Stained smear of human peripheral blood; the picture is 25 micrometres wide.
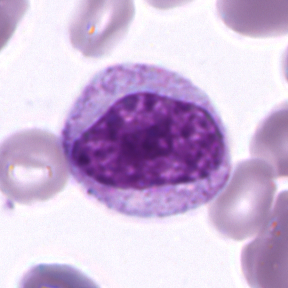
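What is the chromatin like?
Dark purple and coarsely clumped, with paler gaps between the clumps.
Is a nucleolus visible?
No distinct nucleolus can be seen.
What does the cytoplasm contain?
Fine pinkish-purple granules scattered through it, and no clear vacuoles.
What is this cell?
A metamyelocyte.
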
